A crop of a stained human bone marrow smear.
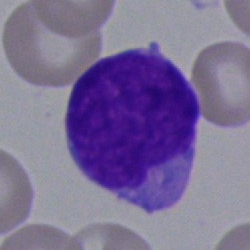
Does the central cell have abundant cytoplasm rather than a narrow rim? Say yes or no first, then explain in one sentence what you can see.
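No. The nucleus fills most of the cell.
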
